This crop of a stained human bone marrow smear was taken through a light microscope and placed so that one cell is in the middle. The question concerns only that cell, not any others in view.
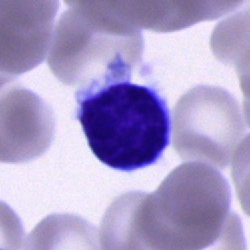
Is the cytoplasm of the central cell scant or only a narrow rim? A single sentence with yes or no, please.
Yes, it is a narrow rim of cytoplasm that surrounds the nucleus.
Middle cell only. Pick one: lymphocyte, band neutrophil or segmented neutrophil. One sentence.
The central cell in this smear crop is a lymphocyte.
